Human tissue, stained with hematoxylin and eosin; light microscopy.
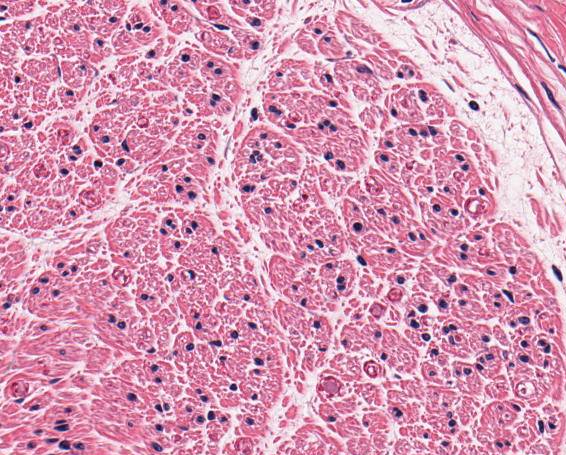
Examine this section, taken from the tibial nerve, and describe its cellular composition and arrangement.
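Most fibres cut in cross-section: small rounded pink profiles. Lower left corner: fibres cut lengthwise instead. Nuclei small, dark blue, round to oval, scattered singly throughout bundles. Fibre cytoplasm pink, finely mottled.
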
